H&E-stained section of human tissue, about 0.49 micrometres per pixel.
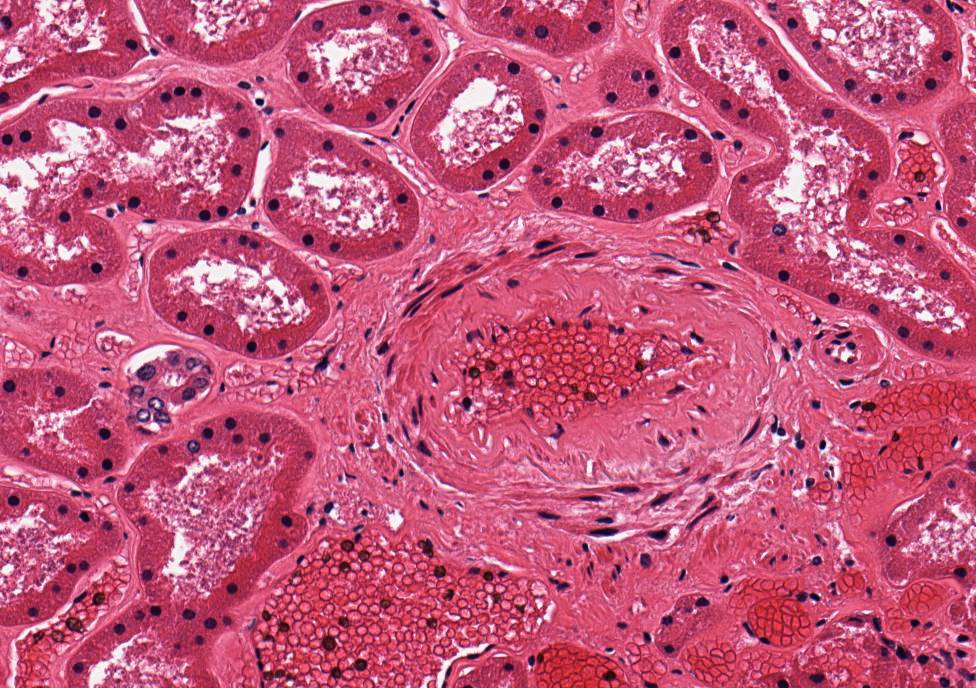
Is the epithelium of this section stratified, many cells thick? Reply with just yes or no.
No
